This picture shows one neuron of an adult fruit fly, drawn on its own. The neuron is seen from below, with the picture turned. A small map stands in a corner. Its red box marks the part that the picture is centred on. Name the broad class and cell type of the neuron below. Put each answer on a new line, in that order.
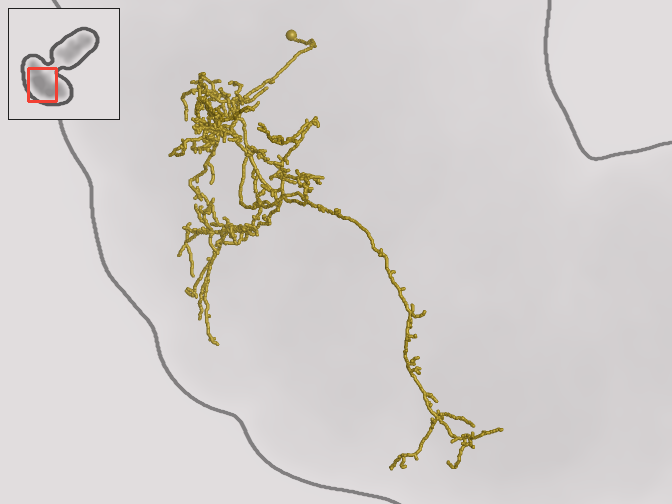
central-brain intrinsic neuron
SIP108m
